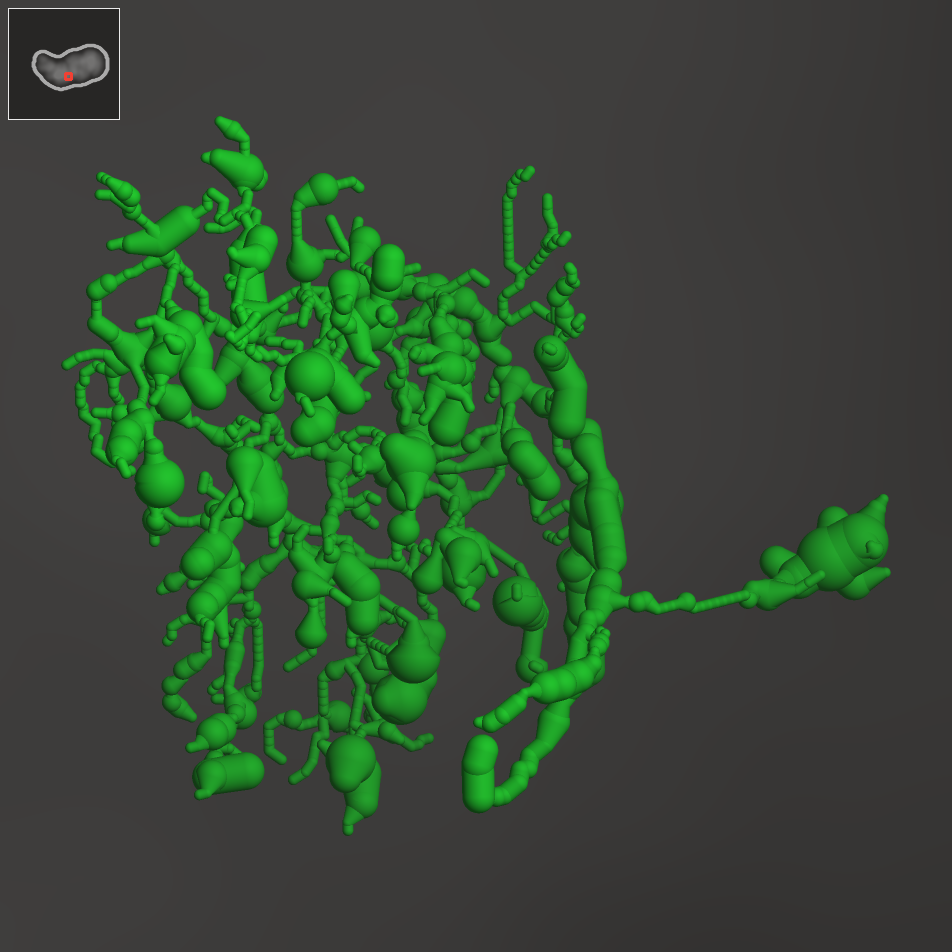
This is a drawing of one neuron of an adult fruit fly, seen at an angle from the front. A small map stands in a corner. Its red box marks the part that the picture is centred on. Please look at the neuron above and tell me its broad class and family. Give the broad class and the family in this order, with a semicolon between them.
optic-lobe intrinsic neuron; Dm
